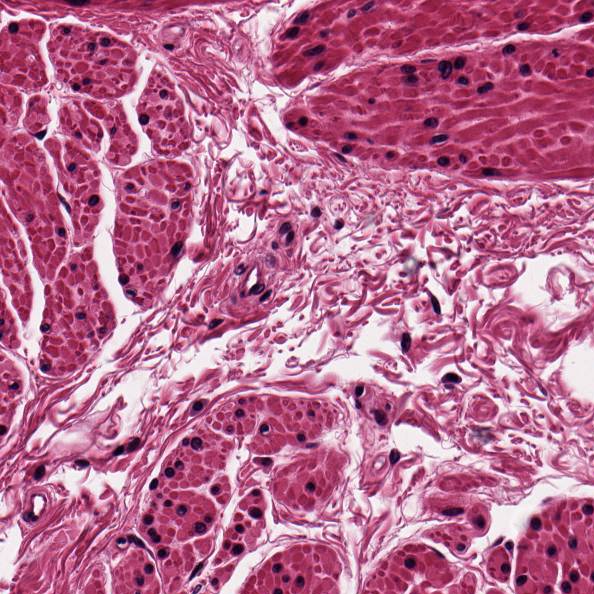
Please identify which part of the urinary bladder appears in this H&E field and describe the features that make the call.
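Smooth muscle. Bundles fill left, top right and bottom; loose connective tissue lies in the centre and right-centre between them. Left and bottom bundles cut across: closely packed polygonal profiles. Cytoplasm uniformly deep pink, no cross-striations.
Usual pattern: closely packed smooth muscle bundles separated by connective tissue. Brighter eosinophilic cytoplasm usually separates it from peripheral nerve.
No fat cells.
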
